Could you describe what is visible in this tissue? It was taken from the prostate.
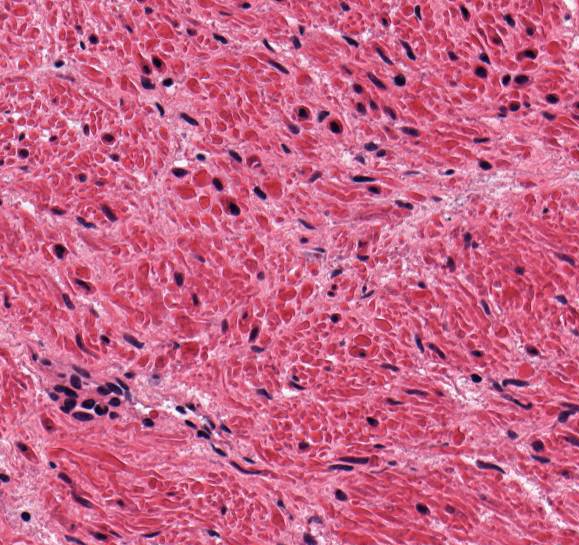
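Interlacing smooth muscle bundles, cut in various planes, fill the field. Lengthwise-cut fibres: nuclei elongated, dark, blunt-ended. Thin, pale, wispy connective tissue strands separate the bundles. Small cluster of closely packed dark nuclei at left side, lower half.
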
